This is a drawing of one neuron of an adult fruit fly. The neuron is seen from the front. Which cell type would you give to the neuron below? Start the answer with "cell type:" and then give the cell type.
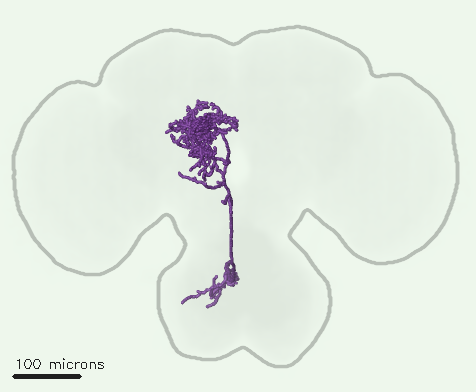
cell type: DNpe016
